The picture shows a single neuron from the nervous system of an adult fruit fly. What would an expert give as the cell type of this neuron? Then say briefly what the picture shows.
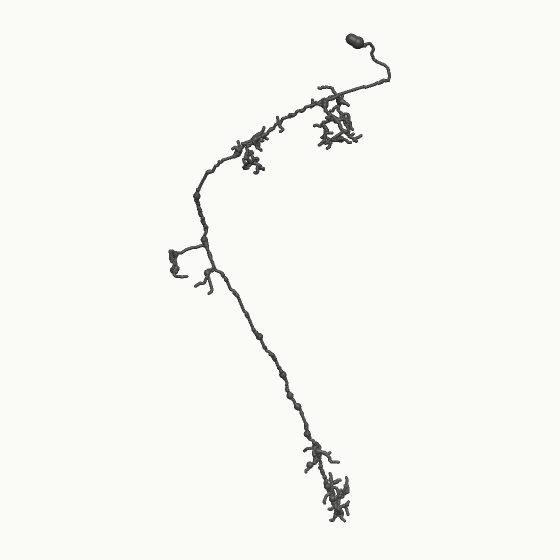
It is of cell type TmY17. Its broad class is optic-lobe intrinsic neuron. The picture shows dozens of branch ends. As drawn here it is taller than it is wide.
